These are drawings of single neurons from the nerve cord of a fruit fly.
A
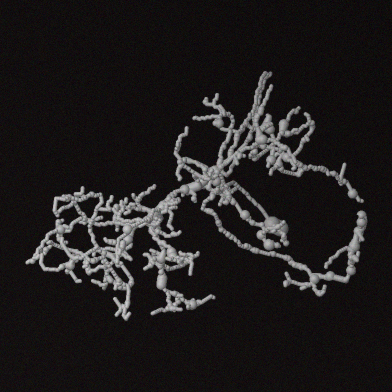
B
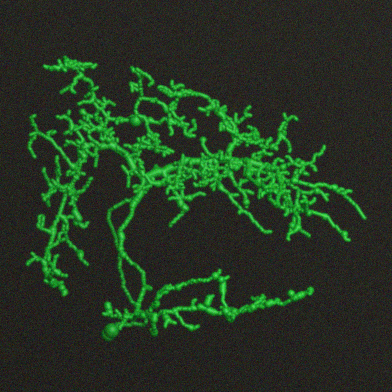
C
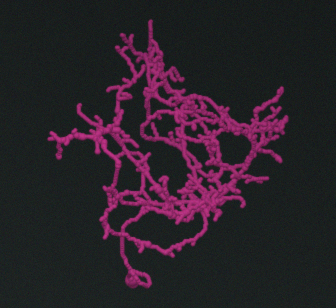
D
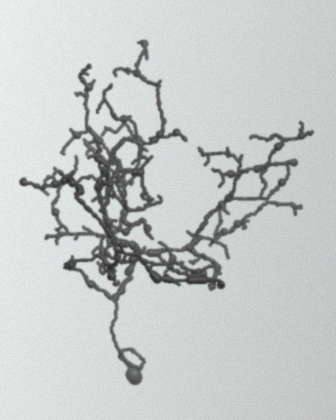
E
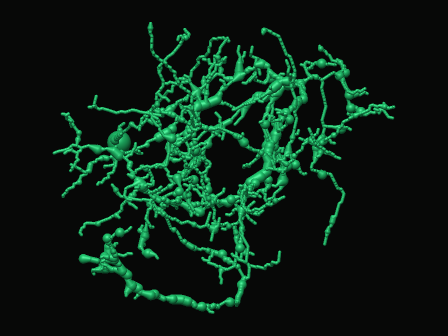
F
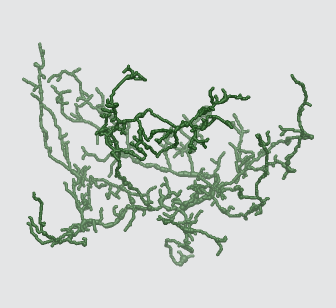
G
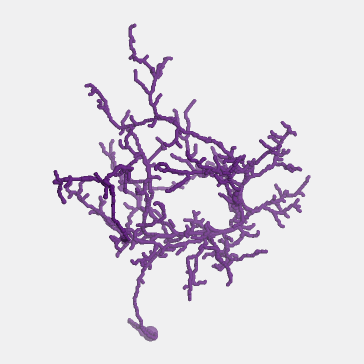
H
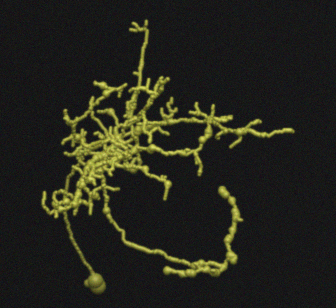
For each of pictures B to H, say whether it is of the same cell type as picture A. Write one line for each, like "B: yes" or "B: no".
B: no
C: yes
D: yes
E: yes
F: no
G: yes
H: yes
